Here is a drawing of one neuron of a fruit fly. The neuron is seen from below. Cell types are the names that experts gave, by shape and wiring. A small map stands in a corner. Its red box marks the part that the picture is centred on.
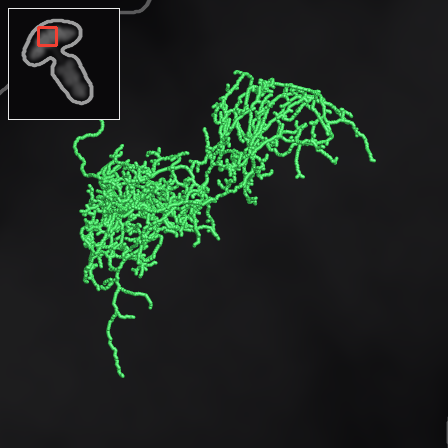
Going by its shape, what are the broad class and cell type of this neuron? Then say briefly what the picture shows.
Its broad class is central-brain intrinsic neuron. It is of cell type GNG037. It is in the brain and does not reach the nerve cord. Dozens of branch ends can be seen.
